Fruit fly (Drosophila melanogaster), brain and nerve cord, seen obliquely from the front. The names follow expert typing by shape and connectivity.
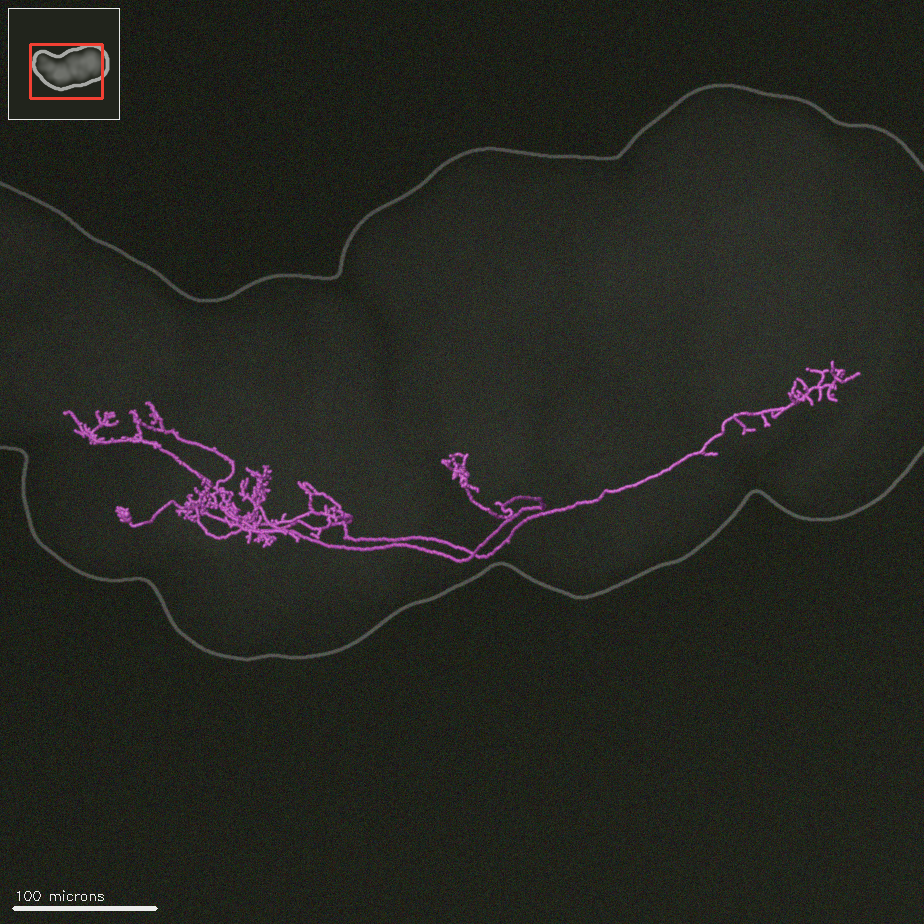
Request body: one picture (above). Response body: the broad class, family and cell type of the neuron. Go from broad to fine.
ascending neuron; hemilineage 09B; AN09B015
